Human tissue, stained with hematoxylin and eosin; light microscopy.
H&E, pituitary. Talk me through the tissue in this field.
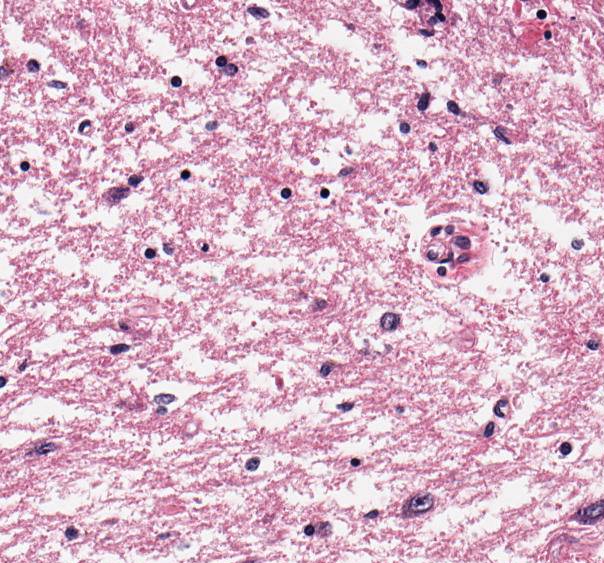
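Throughout, a pink, finely fibrillary meshwork holds fairly evenly scattered single nuclei; no epithelium or glands. Lower-half strands run roughly horizontally. Most nuclei are small, round and dark, many in a thin clear halo. A minority are larger, oval or elongated, paler, with visible chromatin.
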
